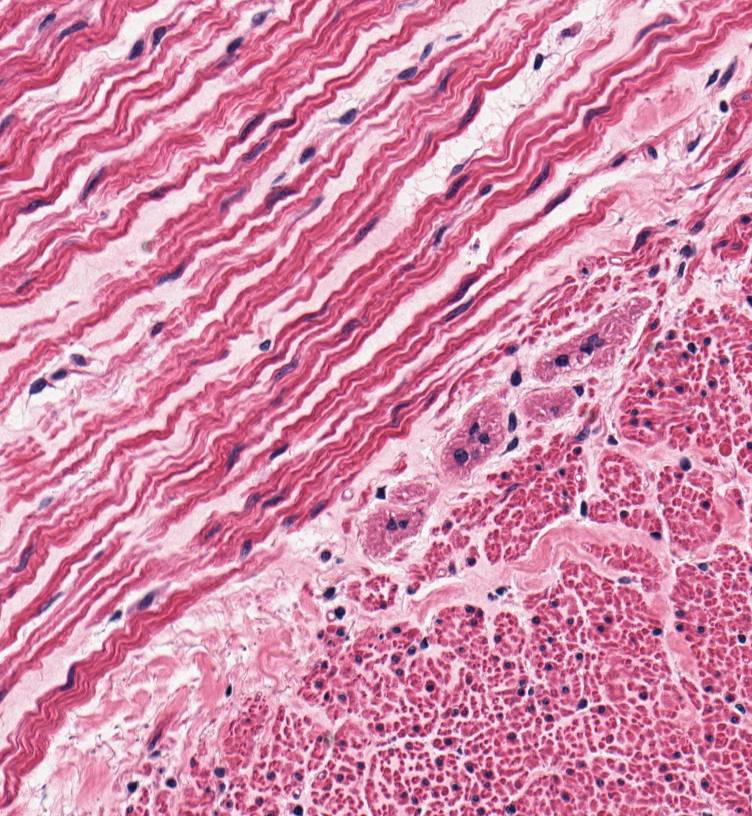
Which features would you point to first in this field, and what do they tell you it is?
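Main tissue: smooth muscle. Diagonal boundary splits field: wavy-fibre band upper left, compact tissue cut across lower right. Lower right: finely stippled pink cut surface, many small dark round nuclei scattered through it.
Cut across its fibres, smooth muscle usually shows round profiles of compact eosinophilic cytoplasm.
Upper left: bright pink fibres in tight wavy course; dark elongated nuclei lie between fibres.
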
